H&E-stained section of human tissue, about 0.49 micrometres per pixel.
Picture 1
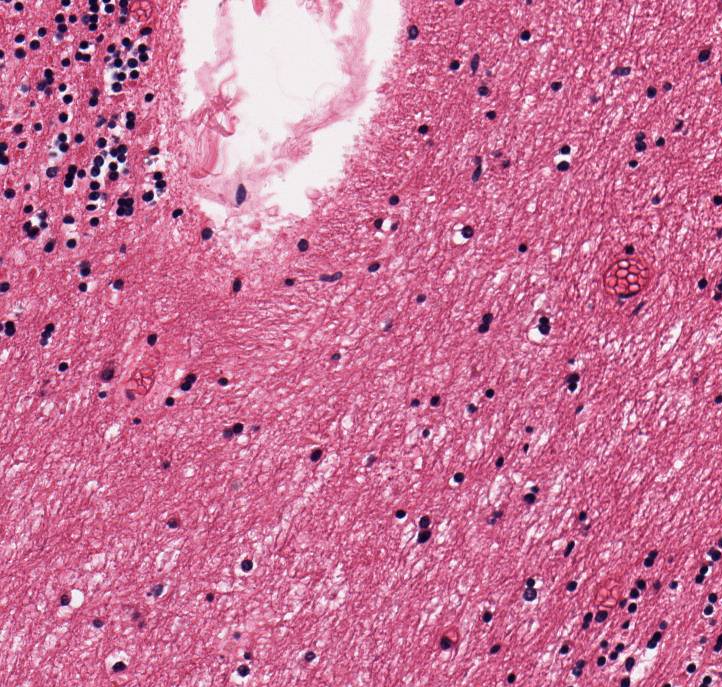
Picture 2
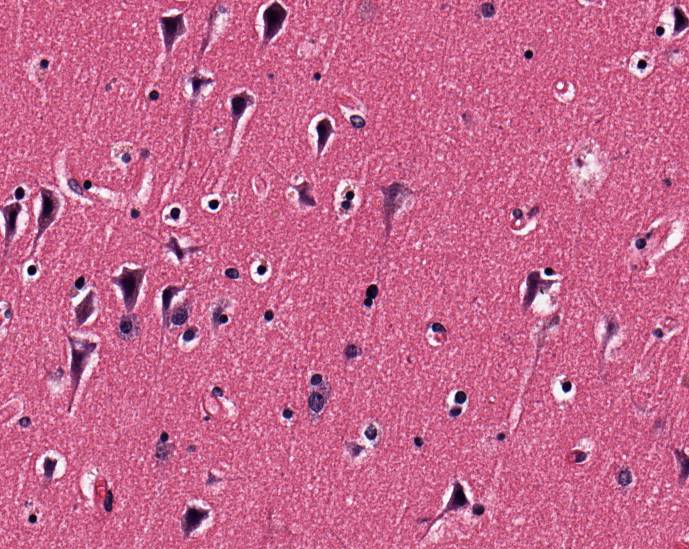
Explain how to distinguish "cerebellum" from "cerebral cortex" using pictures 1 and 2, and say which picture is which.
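Picture 1 is the cerebellum; picture 2 is the cerebral cortex. In the cerebellum, a fine, fibrillary pink matrix with scattered single nuclei fills most of the field. Look at the upper left corner: there the small round dark nuclei are packed much more densely. At mid-height on the right, a small round vessel in cross-section is full of closely packed red blood cells.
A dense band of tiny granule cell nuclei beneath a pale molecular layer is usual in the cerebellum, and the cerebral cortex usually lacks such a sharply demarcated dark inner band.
The cerebral cortex shows a uniform pink background with single scattered cells, the largest being pyramidal neurons with triangular bodies and apical processes pointing toward the top. Small round dark glial nuclei, many in a clear halo, lie between them.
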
